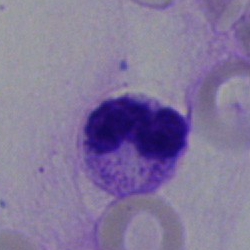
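Segmented neutrophil in a stained human bone marrow smear. Round, smooth cell outline. Nucleus fills the upper half of the cell; chromatin dark purple, densely clumped. Cytoplasm pale lilac.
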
